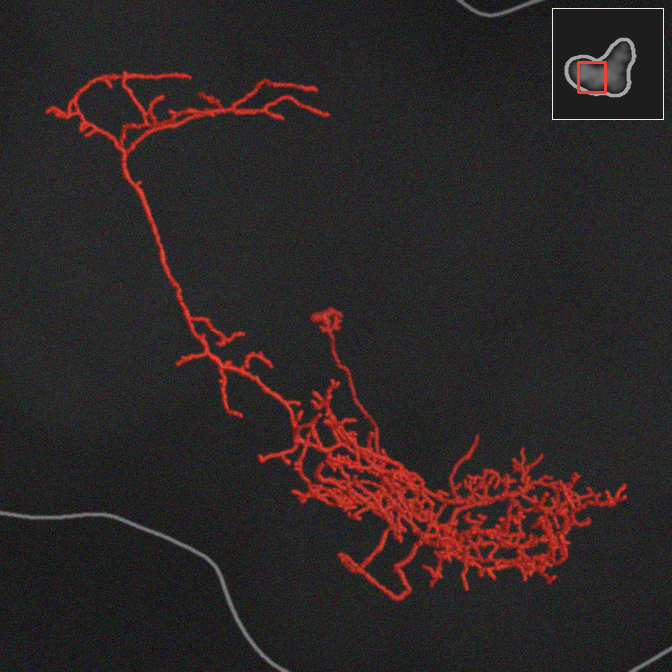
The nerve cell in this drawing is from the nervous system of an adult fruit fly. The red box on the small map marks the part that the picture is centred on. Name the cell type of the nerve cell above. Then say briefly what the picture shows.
Its cell type is GNG509. This is a central-brain intrinsic neuron. Its cell body lies in the middle of the picture. Dozens of branch ends can be seen.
